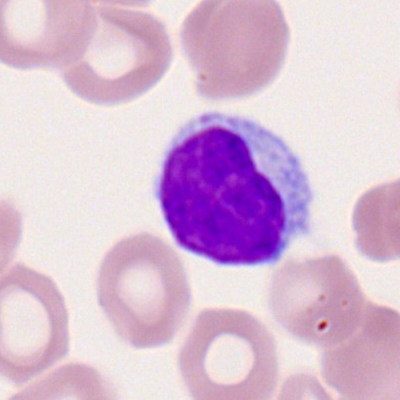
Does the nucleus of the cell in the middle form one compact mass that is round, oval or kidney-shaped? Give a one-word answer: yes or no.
Yes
